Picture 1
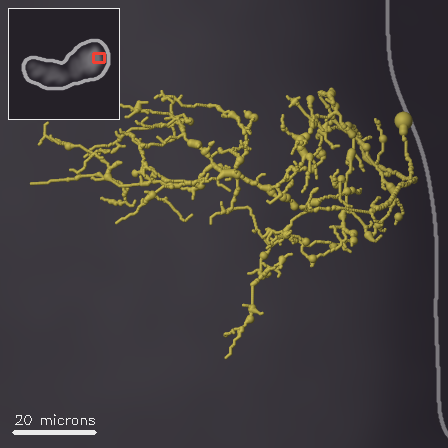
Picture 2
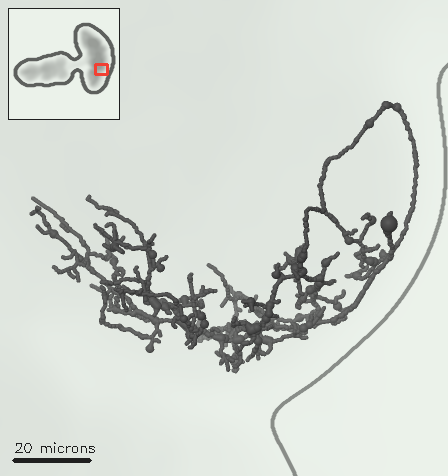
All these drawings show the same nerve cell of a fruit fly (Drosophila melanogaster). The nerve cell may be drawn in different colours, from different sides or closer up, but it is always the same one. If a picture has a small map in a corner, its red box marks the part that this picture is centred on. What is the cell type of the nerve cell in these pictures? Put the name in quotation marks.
"AVLP311_a2"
